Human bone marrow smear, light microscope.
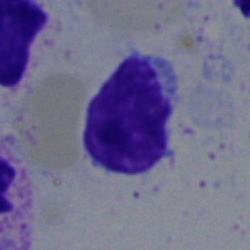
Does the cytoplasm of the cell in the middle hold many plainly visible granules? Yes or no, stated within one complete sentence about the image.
No, in the cell's cytoplasm no granules are visible.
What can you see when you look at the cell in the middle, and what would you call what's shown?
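Only a narrow rim of cytoplasm remains, as the nucleus fills almost the whole cell. The cytoplasm that can be seen is pale blue. The chromatin is dense and deep purple, with only a few faintly lighter patches. The outline of the nucleus is irregular and somewhat angular. This cell is a lymphocyte.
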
